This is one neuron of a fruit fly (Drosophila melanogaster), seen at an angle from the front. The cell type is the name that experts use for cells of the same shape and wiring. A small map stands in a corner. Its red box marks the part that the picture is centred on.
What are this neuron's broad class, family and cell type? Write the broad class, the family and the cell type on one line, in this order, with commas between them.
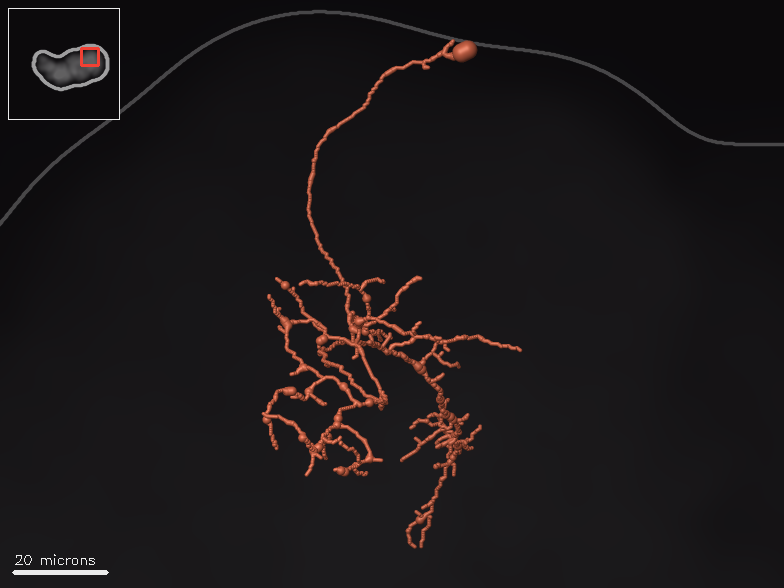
central-brain intrinsic neuron, hemilineage SLPad1_posterior, SIP042_a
